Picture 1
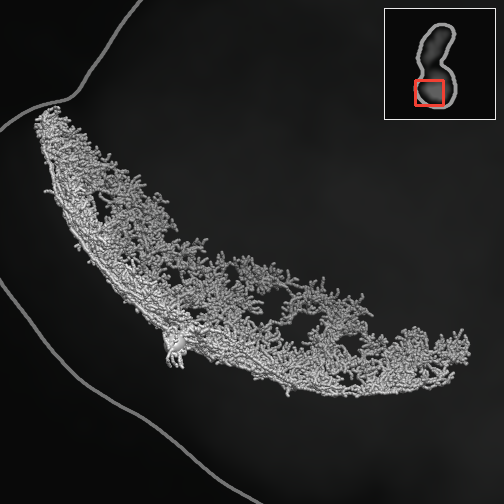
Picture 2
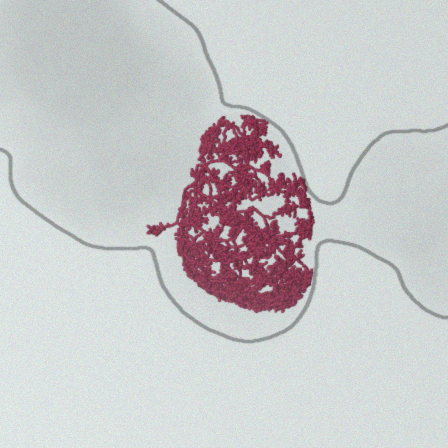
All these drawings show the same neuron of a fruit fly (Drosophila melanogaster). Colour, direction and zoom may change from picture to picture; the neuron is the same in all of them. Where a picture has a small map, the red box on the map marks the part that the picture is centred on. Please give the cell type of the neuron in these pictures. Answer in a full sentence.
The cell type is Pm12.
